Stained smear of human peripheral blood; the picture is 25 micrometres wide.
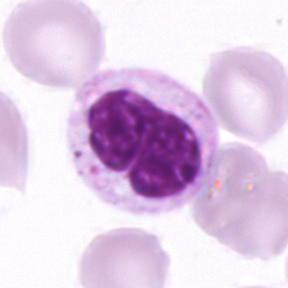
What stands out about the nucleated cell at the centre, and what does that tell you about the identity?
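It's about 14 by 12 micrometres, and the nucleus takes up about 50% of its area. The chromatin is dark purple and coarsely clumped, with paler patches between the clumps. The cytoplasm is pale pinkish-lilac, scattered with fine pink-violet granules, plus a few darker purple dots at the left edge. That's a band neutrophil.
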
